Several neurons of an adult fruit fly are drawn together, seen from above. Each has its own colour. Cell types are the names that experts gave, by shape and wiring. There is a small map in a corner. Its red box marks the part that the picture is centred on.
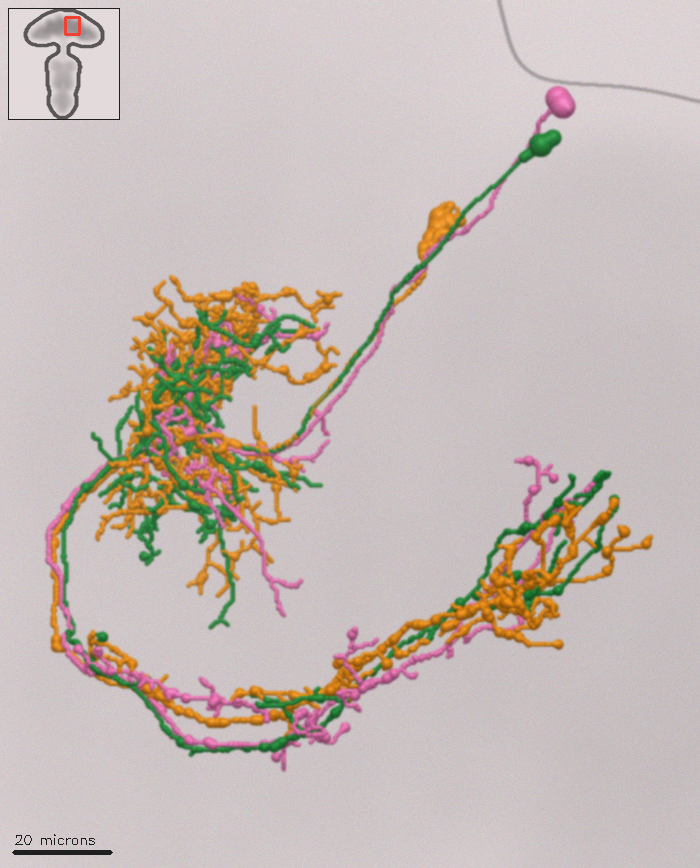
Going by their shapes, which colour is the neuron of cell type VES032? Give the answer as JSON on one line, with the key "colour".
{"colour": "green"}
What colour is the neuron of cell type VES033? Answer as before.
{"colour": "pink"}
